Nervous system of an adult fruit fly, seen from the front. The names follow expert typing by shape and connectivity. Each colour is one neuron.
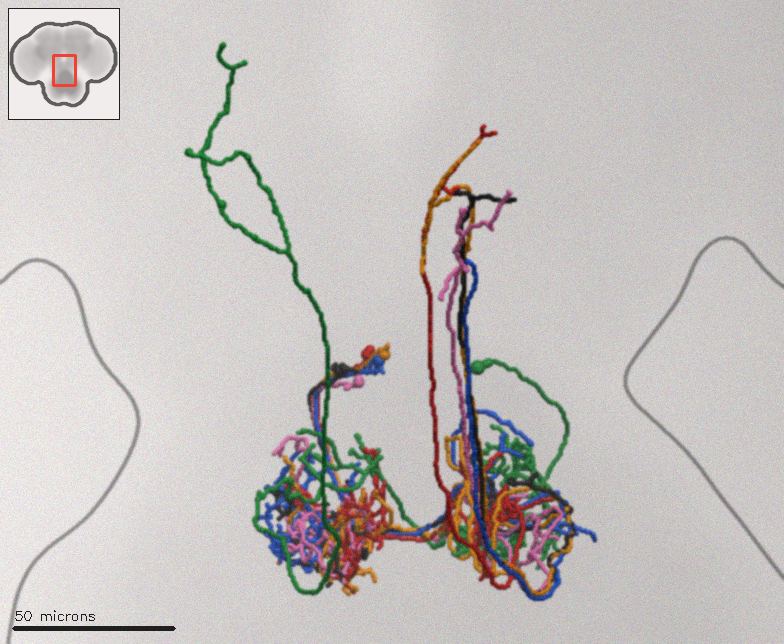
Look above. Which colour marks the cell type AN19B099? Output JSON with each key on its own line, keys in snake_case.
{
 "colour": "orange"
}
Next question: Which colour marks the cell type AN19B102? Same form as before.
{
 "colour": "pink"
}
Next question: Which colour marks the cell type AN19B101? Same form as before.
{
 "colour": "red"
}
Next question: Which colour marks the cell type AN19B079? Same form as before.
{
 "colour": "blue"
}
